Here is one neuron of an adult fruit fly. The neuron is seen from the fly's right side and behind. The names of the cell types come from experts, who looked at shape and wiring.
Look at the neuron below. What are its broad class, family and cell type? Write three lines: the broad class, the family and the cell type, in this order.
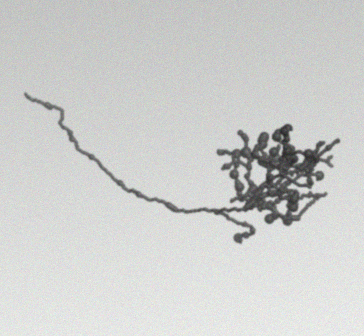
nerve-cord intrinsic neuron
hemilineage 01B
IN01B086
